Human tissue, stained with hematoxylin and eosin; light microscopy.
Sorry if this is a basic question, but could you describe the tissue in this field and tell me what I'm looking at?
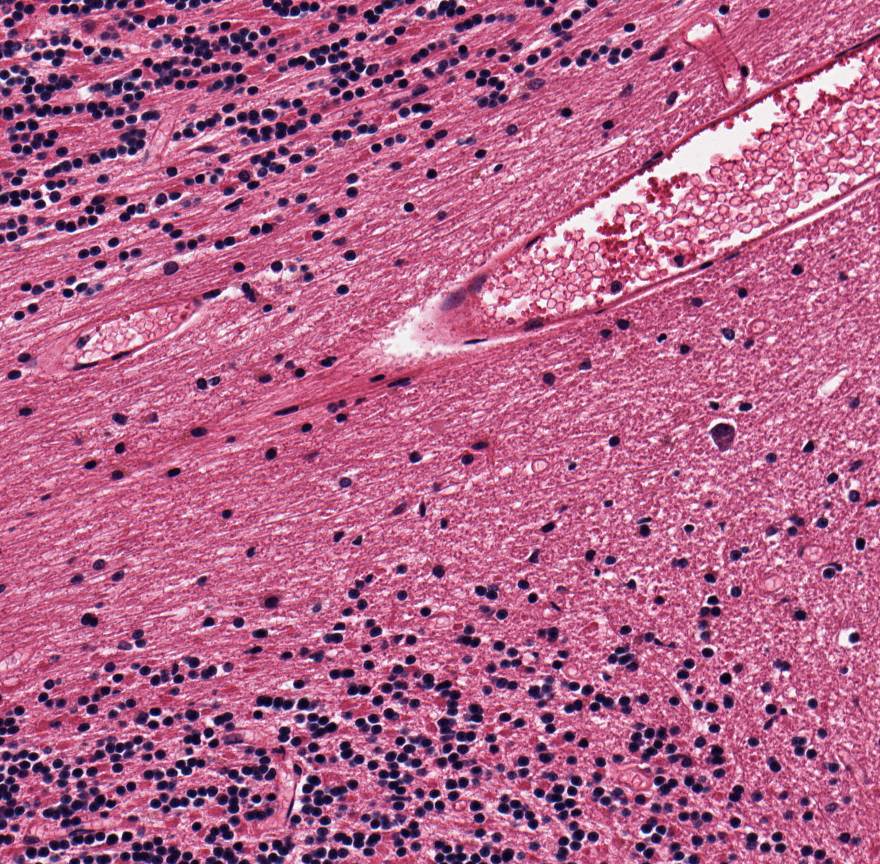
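Crowded small round dark nuclei pack the top-left corner and the lower part of the field. Between those two zones a band of pink fibres runs diagonally from lower left to upper right, with only sparse, scattered nuclei. In the upper right, there's a large, elongated, thin-walled vessel full of red blood cells. That's cerebellum.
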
